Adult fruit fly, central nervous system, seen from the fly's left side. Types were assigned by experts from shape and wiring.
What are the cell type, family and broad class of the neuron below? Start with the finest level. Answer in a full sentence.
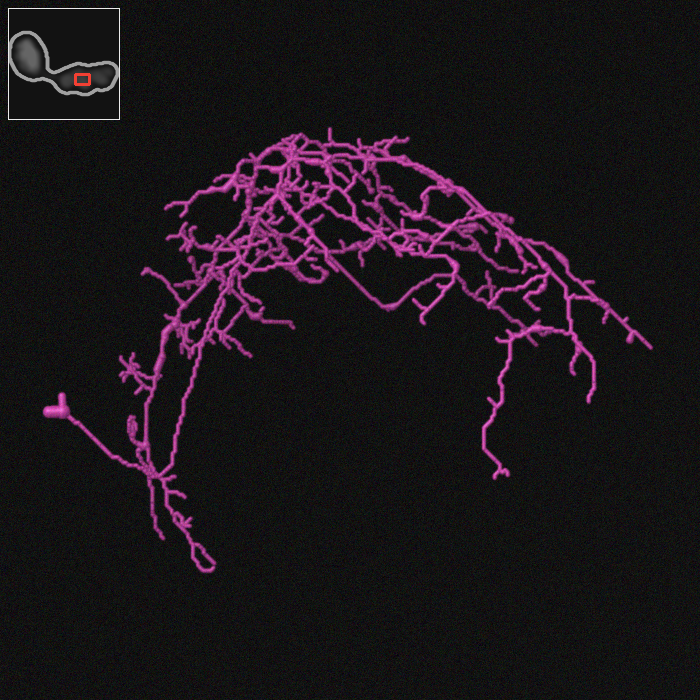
Type IN08A032 of hemilineage 08A, a nerve-cord intrinsic neuron.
